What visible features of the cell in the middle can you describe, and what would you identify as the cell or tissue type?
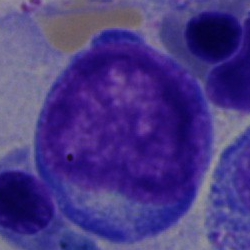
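A small rounded bleb bulges out from the top edge of the cell. The cytoplasm is deep blue, forming a thin rim at the top and sides but widening below the nucleus, where a paler zone lies. This is a blast.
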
